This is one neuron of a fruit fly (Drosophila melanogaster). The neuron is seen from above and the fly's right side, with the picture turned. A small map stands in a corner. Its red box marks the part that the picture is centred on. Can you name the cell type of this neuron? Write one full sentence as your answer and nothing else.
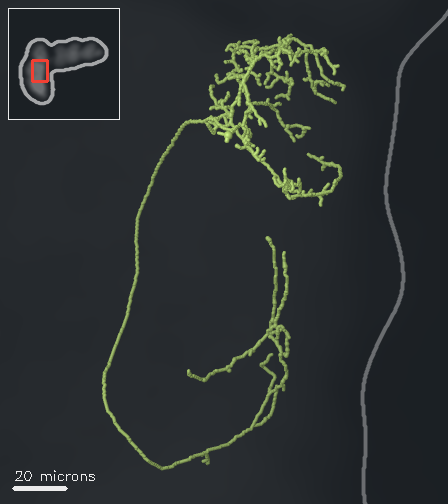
This neuron is included in the cell type LHAD1b3.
